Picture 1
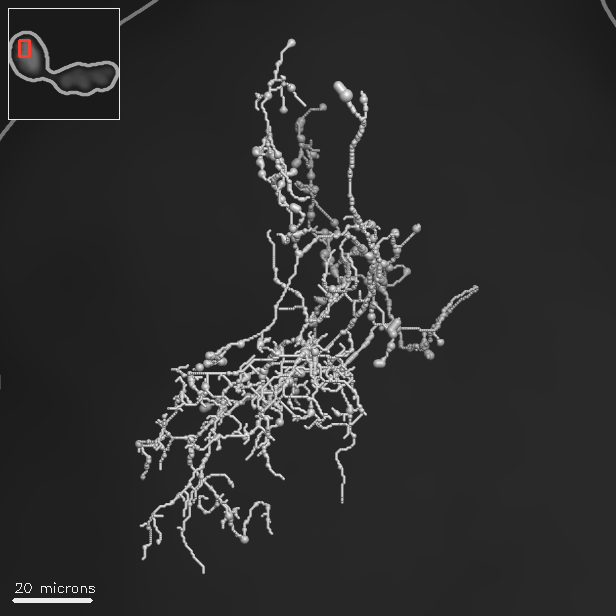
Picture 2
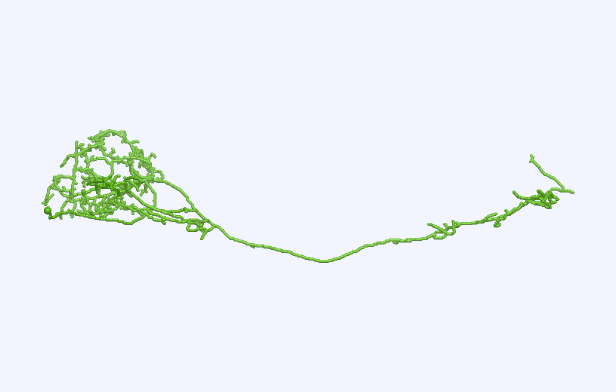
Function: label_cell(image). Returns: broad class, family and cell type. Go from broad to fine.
central-brain intrinsic neuron; hemilineage LHl2_ventral; AVLP060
